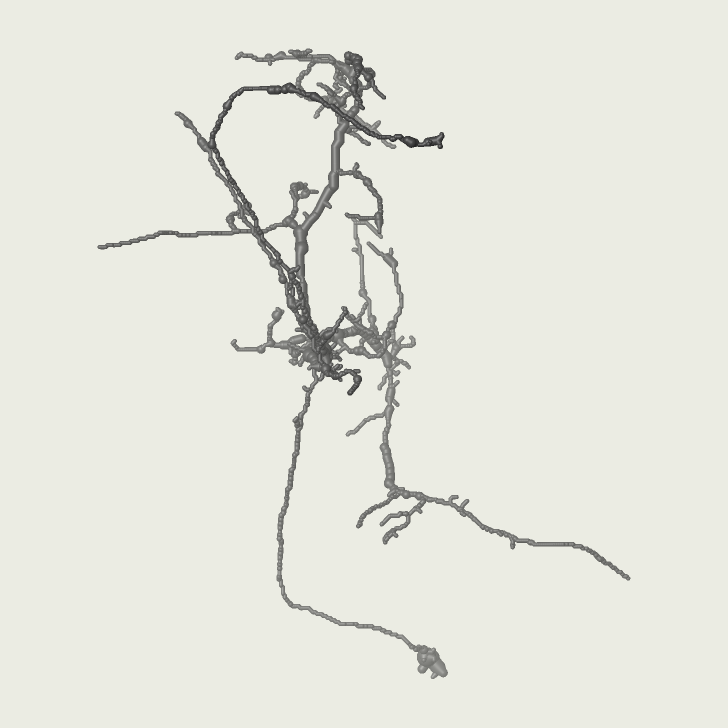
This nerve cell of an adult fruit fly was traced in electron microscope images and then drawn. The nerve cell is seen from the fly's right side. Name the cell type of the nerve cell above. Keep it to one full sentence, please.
This nerve cell carries the cell type designation IN08B051_d.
